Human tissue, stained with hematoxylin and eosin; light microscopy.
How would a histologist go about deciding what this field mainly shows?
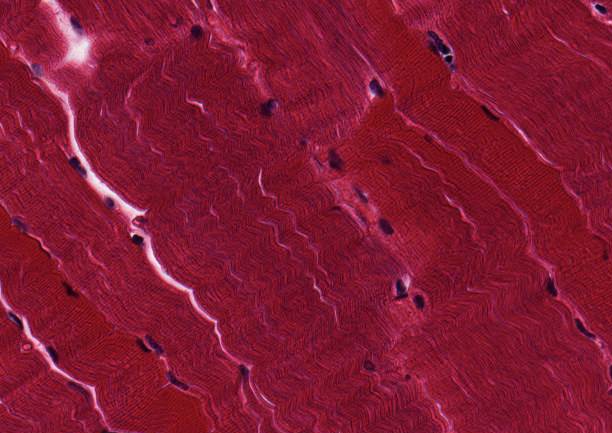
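Skeletal muscle is mainly shown. Long, parallel, unbranched, deeply and evenly eosin-red fibres run diagonally from upper left to lower right. Fine cross-striations run at right angles to the fibres, whose nuclei lie at the edges, not centrally.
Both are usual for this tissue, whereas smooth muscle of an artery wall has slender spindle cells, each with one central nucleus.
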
